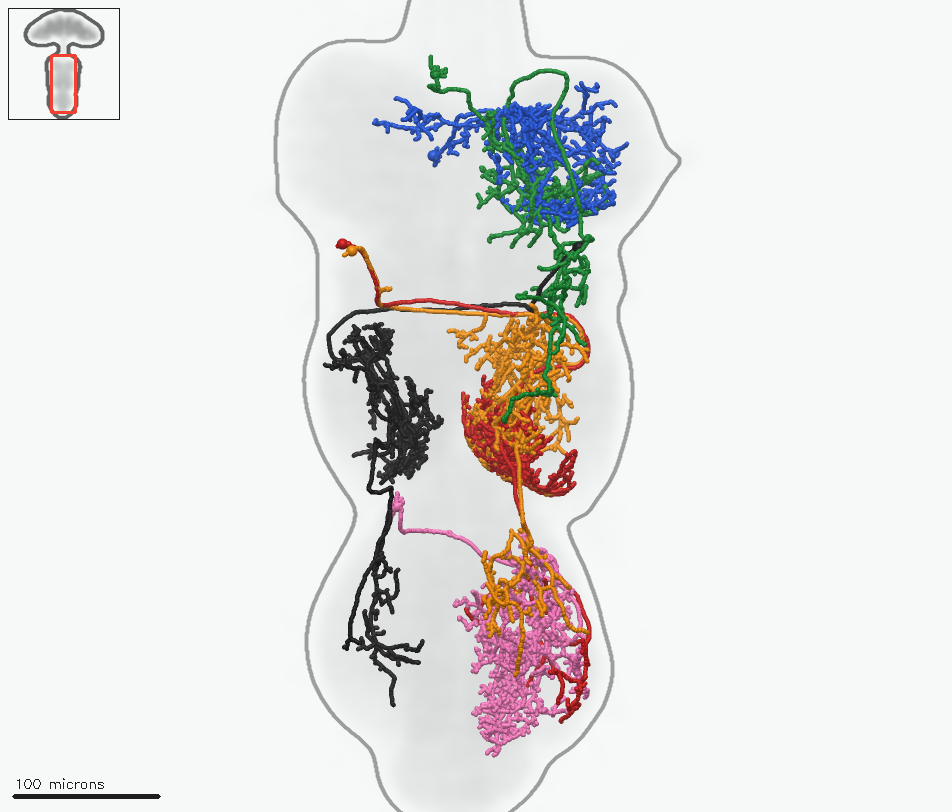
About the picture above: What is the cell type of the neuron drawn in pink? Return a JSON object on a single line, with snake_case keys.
{"cell_type": "IN01A012"}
